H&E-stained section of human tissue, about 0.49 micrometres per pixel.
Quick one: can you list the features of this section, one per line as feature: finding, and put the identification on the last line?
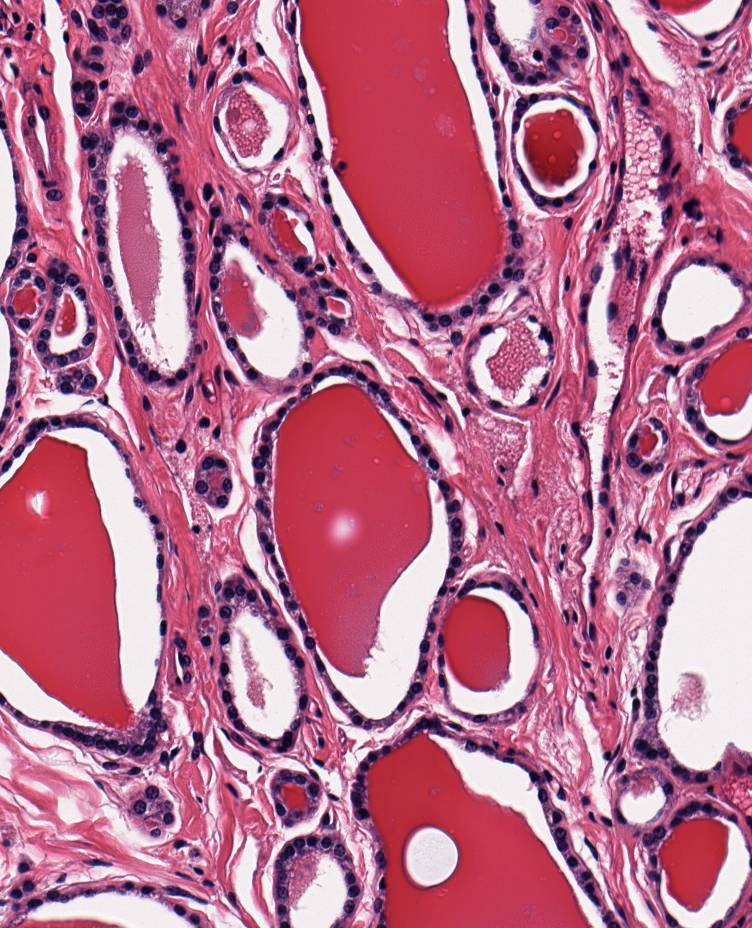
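Lining: one layer of flattened to low cuboidal epithelial cells around each follicle
Nuclei: small, round, dark-staining, set in one even row
Lumens: mostly homogeneous, deep red, glassy material
Gap: in many follicles, a clear white space between the red material and the lining epithelium
Name: thyroid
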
